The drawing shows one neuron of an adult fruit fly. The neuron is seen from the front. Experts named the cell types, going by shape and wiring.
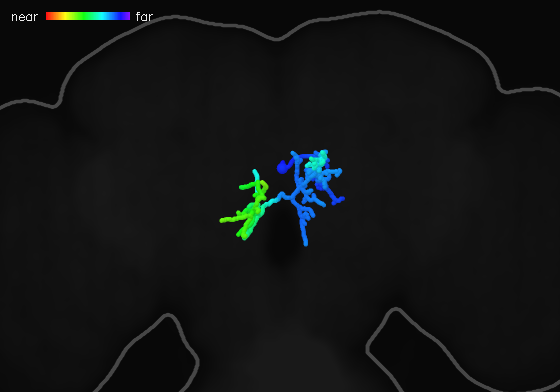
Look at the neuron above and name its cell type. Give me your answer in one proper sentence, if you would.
This neuron falls under the cell type IB066.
